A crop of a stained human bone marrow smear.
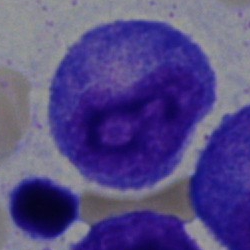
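Promyelocyte, with deep blue cytoplasm. In the paler upper part of the cell, look for fine purplish granules scattered about. The darker purple nucleus sits mainly in the lower half, and near its centre you can find a pale, rounded, pinkish area.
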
